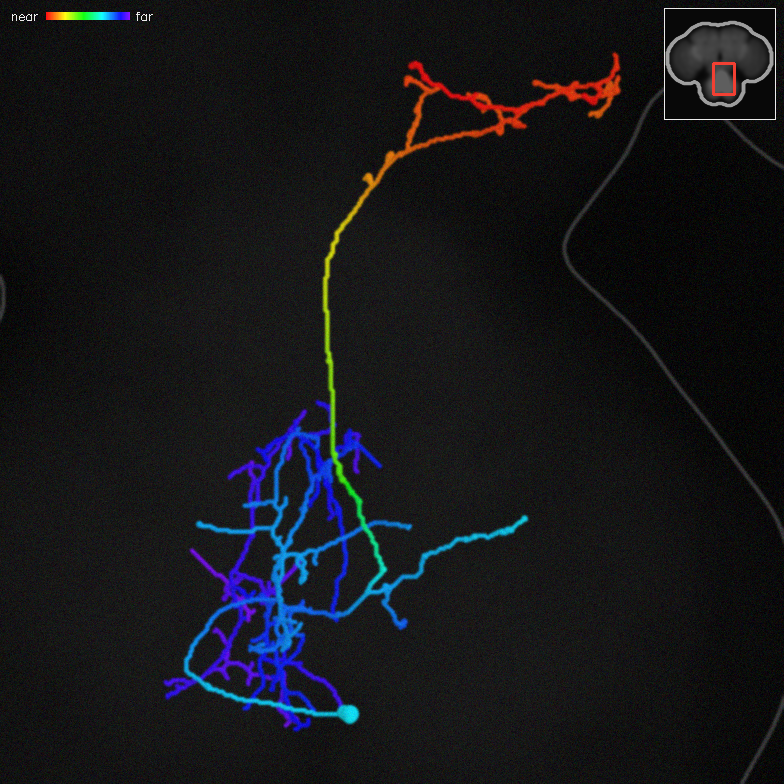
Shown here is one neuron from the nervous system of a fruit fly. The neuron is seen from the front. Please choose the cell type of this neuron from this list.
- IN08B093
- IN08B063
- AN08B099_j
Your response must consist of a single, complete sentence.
The cell type held by this neuron is AN08B099_j.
